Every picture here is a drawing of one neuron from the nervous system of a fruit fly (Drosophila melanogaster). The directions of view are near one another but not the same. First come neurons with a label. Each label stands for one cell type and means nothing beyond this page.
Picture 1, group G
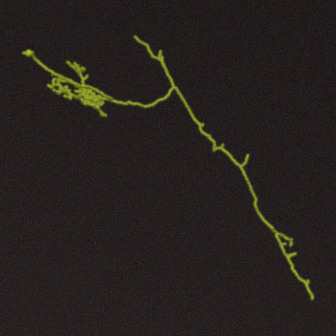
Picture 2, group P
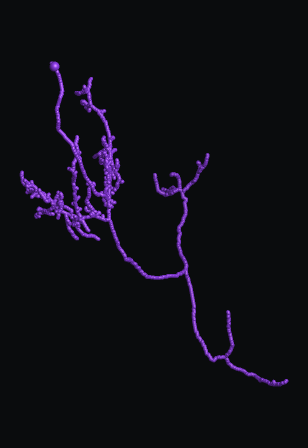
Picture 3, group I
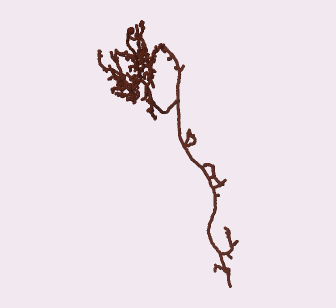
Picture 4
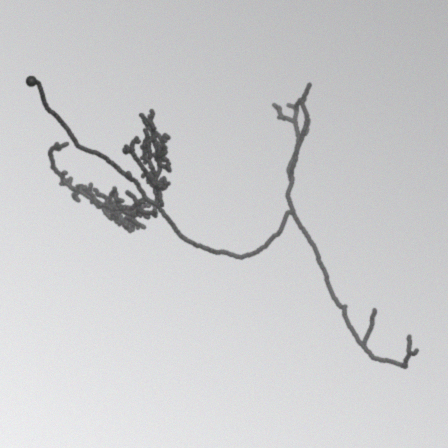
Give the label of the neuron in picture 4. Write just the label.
group P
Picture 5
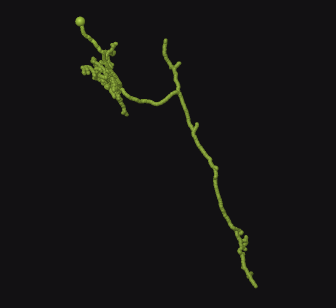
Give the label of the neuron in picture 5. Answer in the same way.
group G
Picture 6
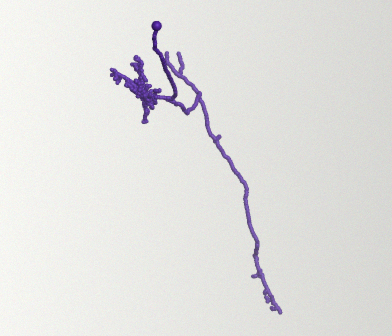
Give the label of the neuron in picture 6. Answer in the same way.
group G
